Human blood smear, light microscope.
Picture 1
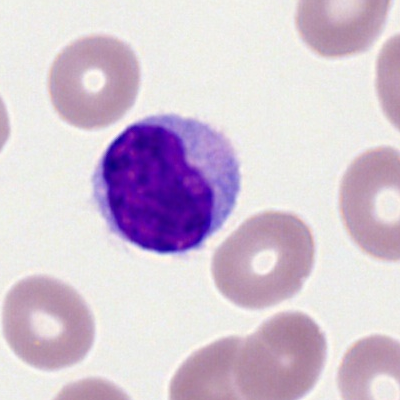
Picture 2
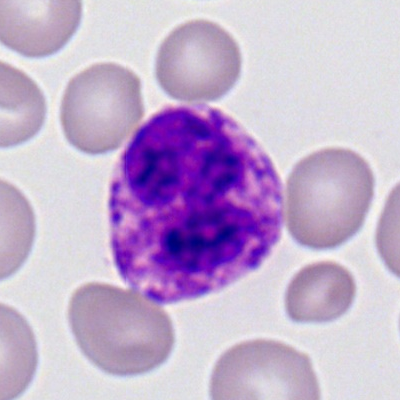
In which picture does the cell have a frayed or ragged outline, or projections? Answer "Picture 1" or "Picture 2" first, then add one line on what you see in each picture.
Picture 1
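In picture 1: The cell margin is slightly ragged rather than sharply smooth.
In picture 2: The cell outline is roughly round with a smooth edge and no surface projections.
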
